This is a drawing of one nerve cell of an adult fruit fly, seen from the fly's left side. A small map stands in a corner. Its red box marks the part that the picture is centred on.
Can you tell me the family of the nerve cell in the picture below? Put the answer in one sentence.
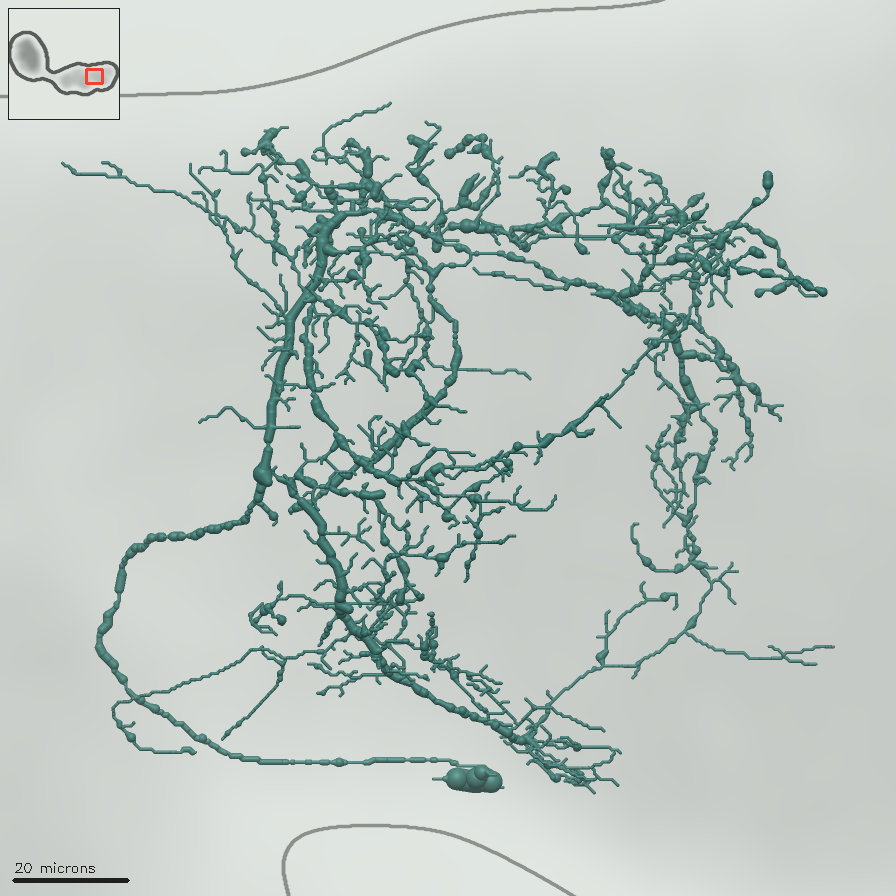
The family is hemilineage 10B.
